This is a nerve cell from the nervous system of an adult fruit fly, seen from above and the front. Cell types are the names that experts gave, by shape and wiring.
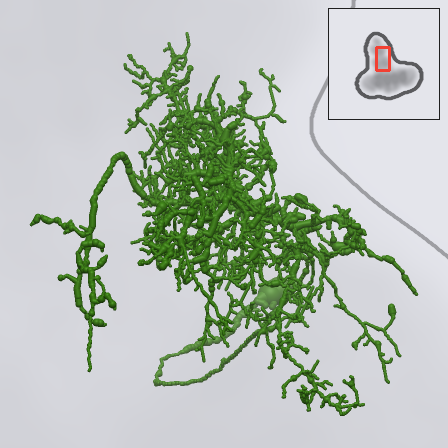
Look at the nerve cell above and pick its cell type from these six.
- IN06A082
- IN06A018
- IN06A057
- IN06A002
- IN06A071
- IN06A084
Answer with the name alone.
IN06A002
